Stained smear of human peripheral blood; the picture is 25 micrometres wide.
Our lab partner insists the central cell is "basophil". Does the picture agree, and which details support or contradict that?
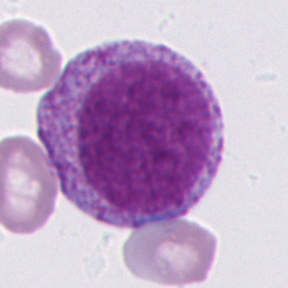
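Not a basophil, I'm afraid; this one's a promyelocyte. The granules settle it: they're fine purple ones, scattered through the cytoplasm.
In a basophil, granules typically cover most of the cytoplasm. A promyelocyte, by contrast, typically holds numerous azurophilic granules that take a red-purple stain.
So the scattered spread goes against basophil, and the purple colour suits promyelocyte. The cytoplasm is bluish-lilac, a broad band on the left and only a thin rim on the right, with a paler zone bordering the nucleus on its left side. The cell is roughly round, and three red cells lie against its left and lower edges.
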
